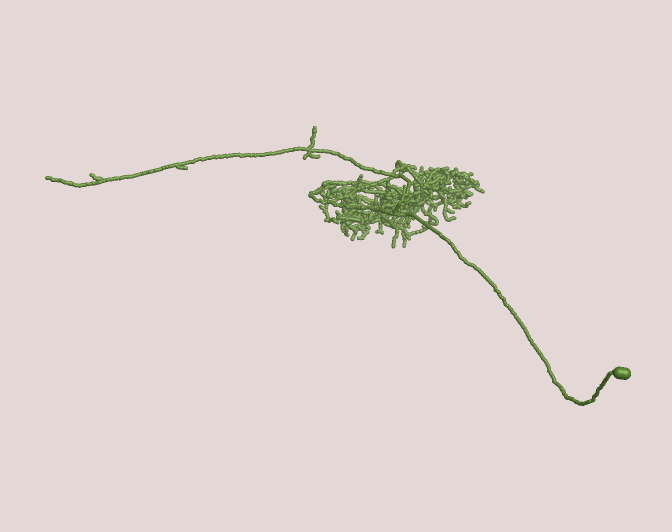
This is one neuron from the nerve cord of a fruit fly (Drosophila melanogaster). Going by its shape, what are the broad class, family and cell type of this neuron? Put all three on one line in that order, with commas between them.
nerve-cord intrinsic neuron, hemilineage 23B, IN23B046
